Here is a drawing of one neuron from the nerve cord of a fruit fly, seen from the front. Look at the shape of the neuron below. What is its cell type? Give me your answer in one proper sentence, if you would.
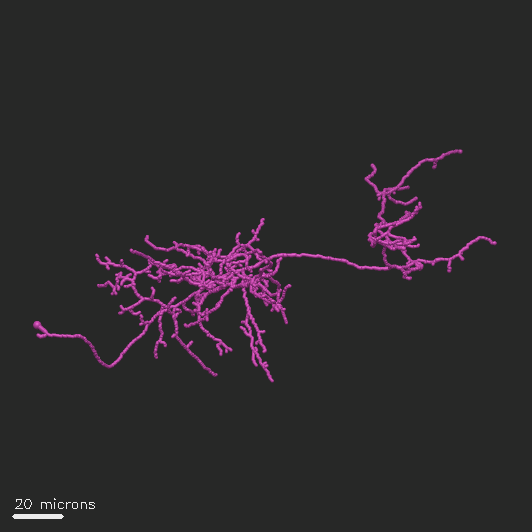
A cell of type IN08B067 is what this neuron is.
